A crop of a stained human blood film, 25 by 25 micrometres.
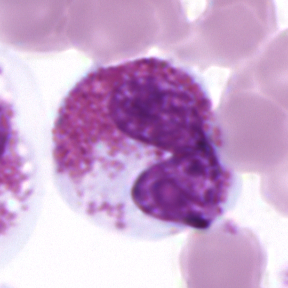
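Eosinophil in the middle of a stained smear of human peripheral blood. Its nucleus has two lobes and lies in the right half of the cell, with no nucleoli visible. In the lower part of the cell is a pale area where granules are sparse.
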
